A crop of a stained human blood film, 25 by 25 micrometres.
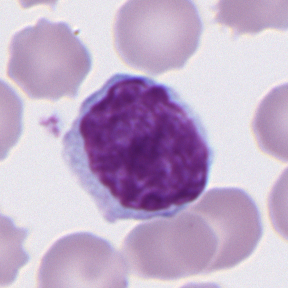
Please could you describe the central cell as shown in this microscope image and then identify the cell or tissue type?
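I see dark purple, coarsely clumped chromatin, with paler streaks between the clumps. I can't make out a distinct nucleolus. The nucleus is a single unlobed mass, and the cell outline is slightly irregular along its left side. I'd call this a typical lymphocyte.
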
